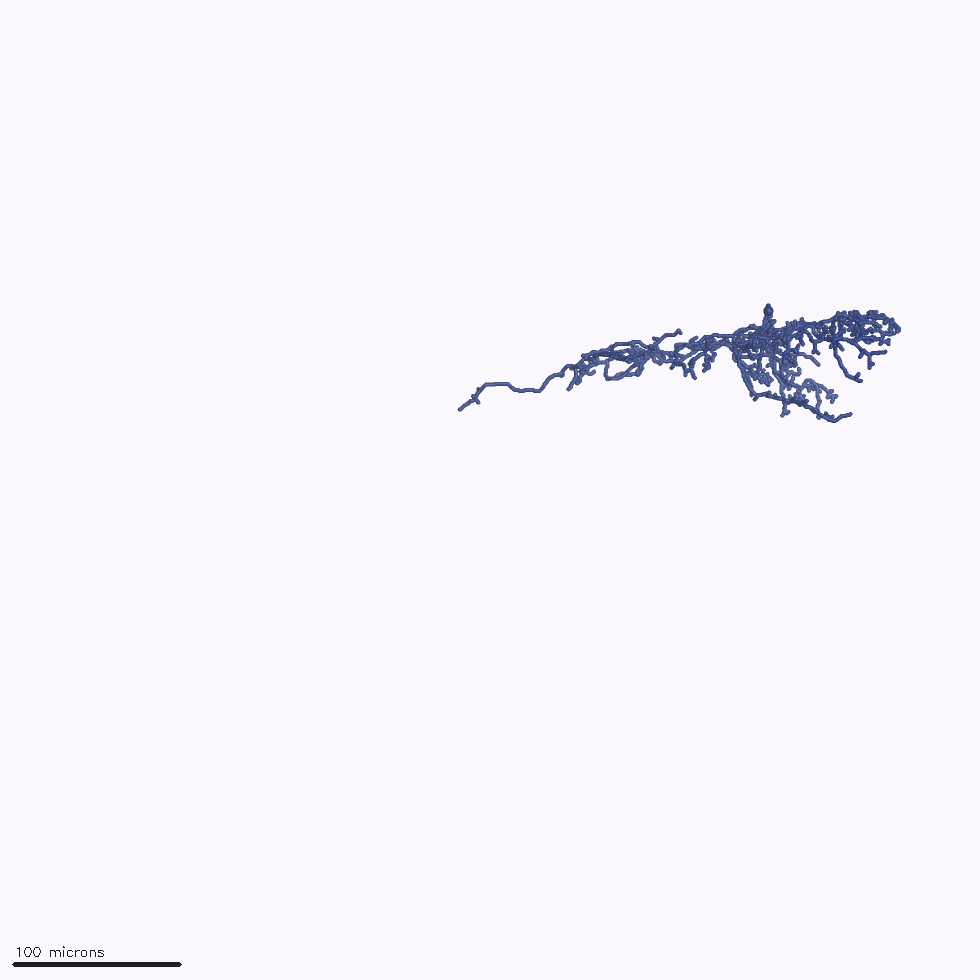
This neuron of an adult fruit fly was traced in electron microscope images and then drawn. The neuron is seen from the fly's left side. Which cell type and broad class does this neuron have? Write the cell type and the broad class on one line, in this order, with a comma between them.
INXXX212, nerve-cord intrinsic neuron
